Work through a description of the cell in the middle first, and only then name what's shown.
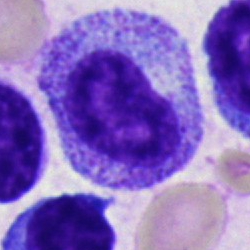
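Begin with the outline: roughly round, with a slightly uneven edge. The nucleus is indented on its upper right side, giving a kidney shape. Its chromatin is dark purple and patchy, mottled in texture. Other nucleated cells lie at the picture's left, right and bottom edges. The middle cell is a myelocyte.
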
